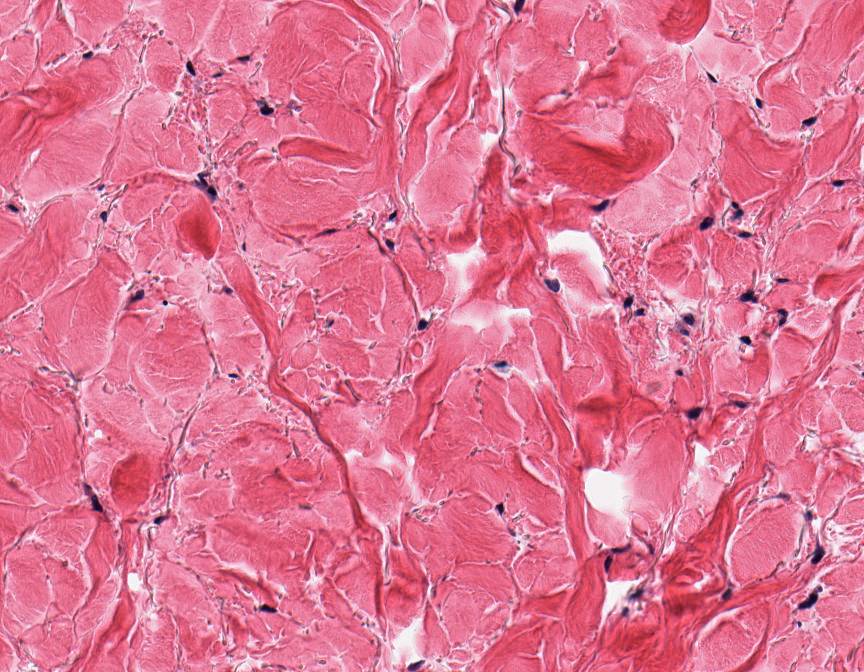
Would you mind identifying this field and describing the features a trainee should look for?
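I'd call this dermis. Thick, pink-staining collagen bundles fill the whole field, interlacing in haphazard directions.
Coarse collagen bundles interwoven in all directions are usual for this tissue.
Cells are sparse, just small, dark, slender spindle-shaped nuclei scattered between the bundles.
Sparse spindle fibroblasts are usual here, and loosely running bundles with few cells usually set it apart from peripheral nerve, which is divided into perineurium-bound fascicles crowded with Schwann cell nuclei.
I see no epithelium, glands or fat cells.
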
